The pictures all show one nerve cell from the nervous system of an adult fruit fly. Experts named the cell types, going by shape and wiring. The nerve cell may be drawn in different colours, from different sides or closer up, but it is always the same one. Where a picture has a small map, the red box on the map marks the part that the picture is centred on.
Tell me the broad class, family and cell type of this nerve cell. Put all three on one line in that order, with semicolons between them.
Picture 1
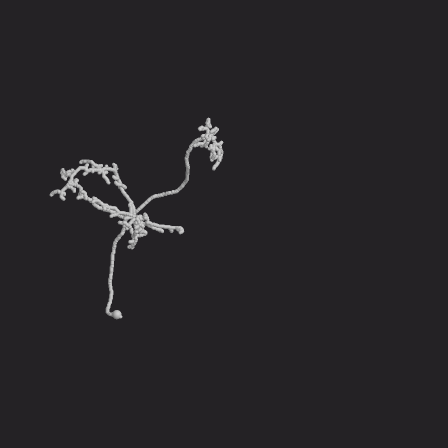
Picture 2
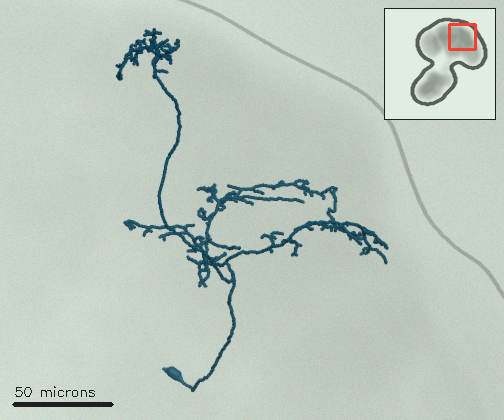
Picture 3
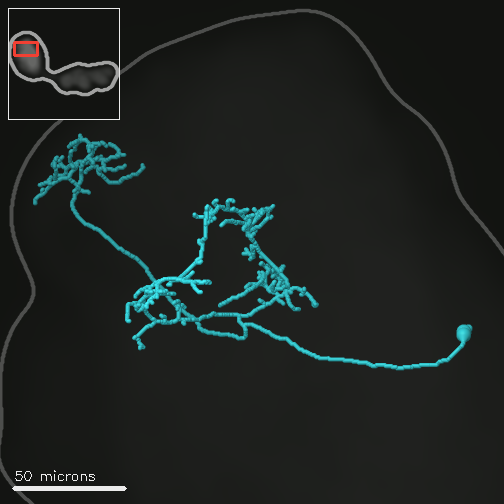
central-brain intrinsic neuron; hemilineage VLPl&p1_posterior; SMP569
